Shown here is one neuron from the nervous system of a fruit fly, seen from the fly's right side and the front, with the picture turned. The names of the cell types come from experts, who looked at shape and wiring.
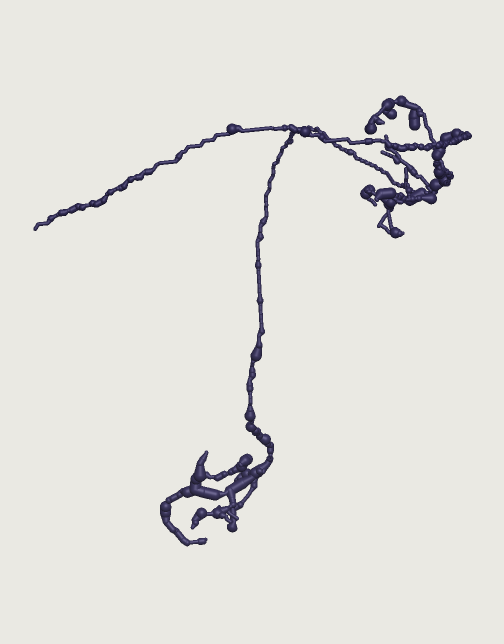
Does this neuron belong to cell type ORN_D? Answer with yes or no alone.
yes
